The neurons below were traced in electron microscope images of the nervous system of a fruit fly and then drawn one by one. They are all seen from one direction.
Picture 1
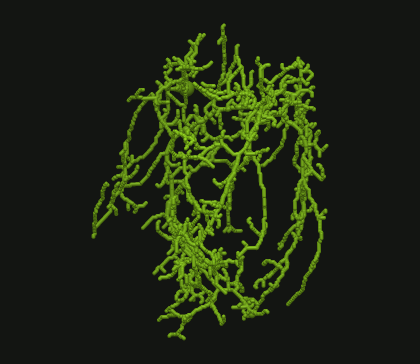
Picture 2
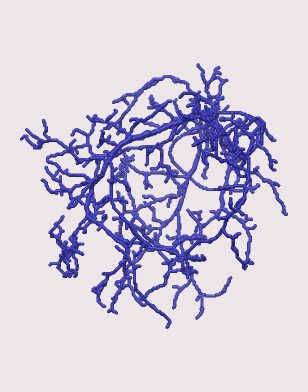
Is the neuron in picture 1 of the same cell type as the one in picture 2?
yes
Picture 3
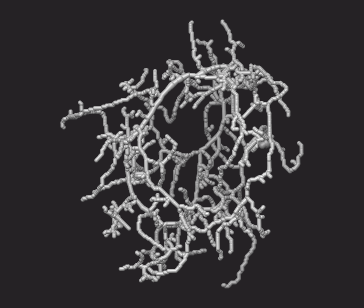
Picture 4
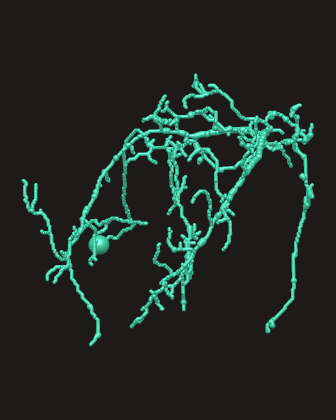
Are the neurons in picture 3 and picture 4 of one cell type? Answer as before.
no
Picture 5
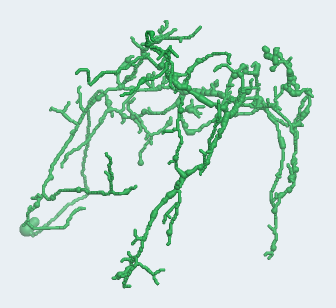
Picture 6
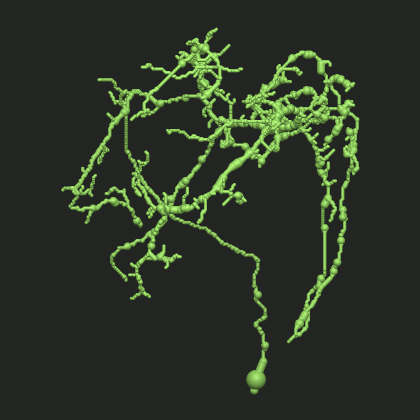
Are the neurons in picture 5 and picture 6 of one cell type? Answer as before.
yes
